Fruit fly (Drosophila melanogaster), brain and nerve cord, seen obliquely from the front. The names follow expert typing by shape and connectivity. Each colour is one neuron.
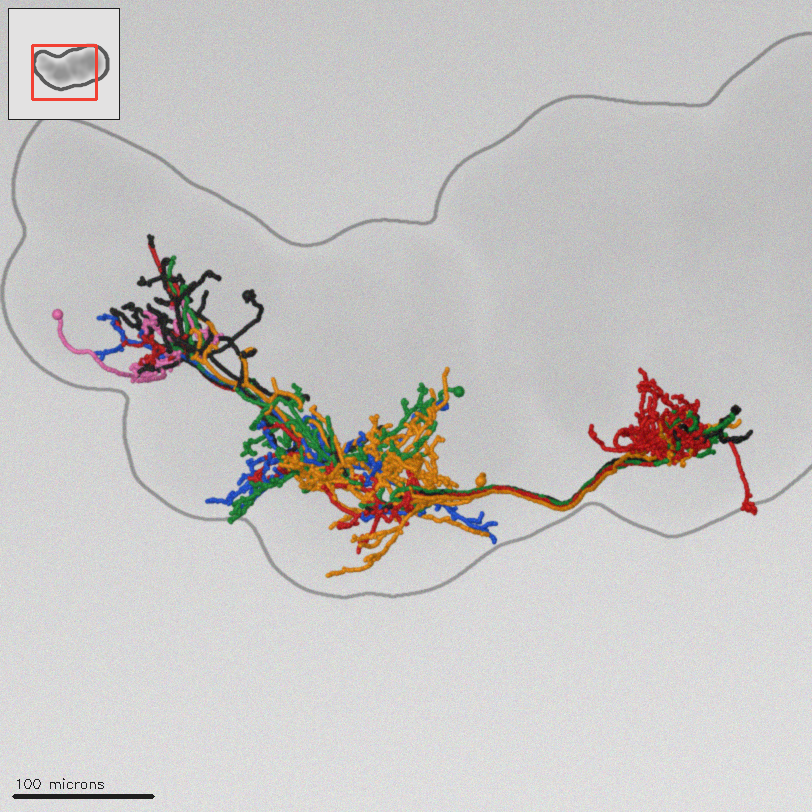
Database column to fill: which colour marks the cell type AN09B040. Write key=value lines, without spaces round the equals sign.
colour=black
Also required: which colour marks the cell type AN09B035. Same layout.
colour=green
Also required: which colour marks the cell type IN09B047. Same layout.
colour=blue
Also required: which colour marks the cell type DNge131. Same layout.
colour=red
